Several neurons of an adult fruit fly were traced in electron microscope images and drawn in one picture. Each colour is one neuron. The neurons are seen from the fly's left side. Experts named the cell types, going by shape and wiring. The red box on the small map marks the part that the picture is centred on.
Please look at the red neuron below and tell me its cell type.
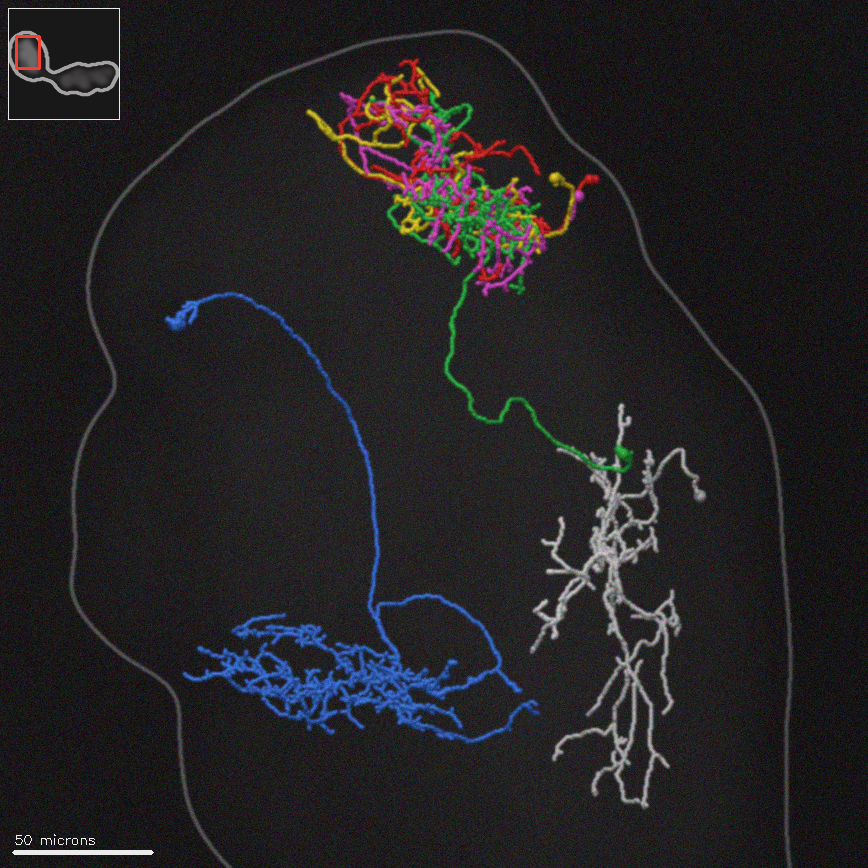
LHPV5c1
